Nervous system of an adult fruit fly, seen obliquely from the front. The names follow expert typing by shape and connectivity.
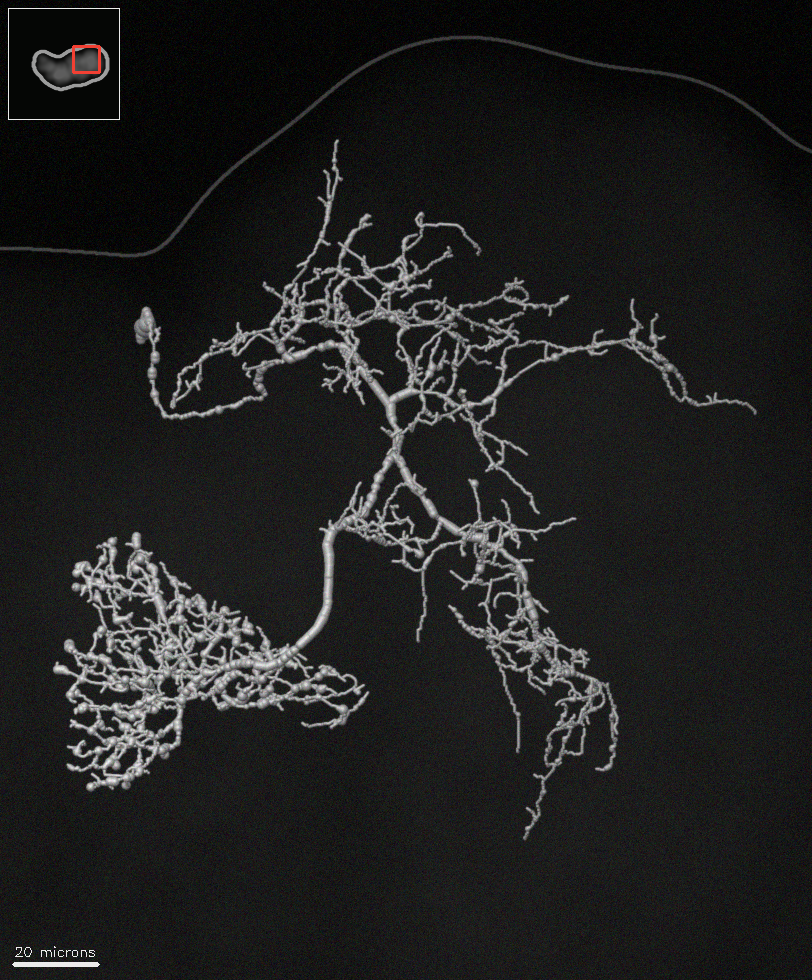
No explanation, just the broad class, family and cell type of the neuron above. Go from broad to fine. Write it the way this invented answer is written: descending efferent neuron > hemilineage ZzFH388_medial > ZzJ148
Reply: central-brain intrinsic neuron > hemilineage DM4_dorsal > FB1G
